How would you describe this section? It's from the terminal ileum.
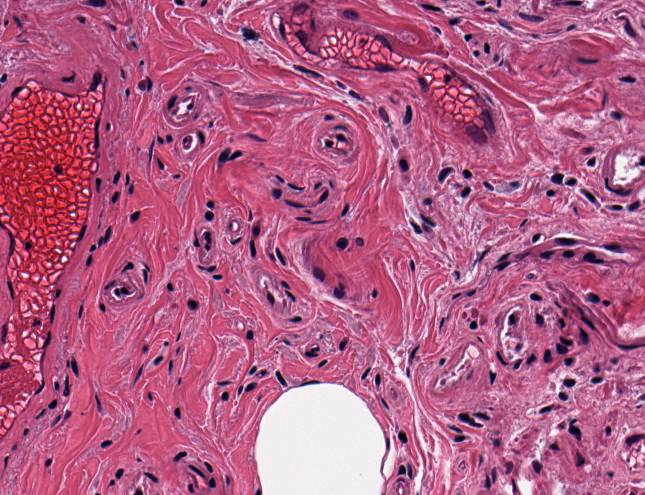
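Dense pink collagenous stroma fills the whole field, I'd say, with scattered cells and no epithelium. The wavy collagen bundles swirl in varied directions instead of keeping one parallel course. Those scattered stromal cells have small, dark, elongated spindle-shaped nuclei. And several small vessels sit ringed by concentric layers of collagen and cells.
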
